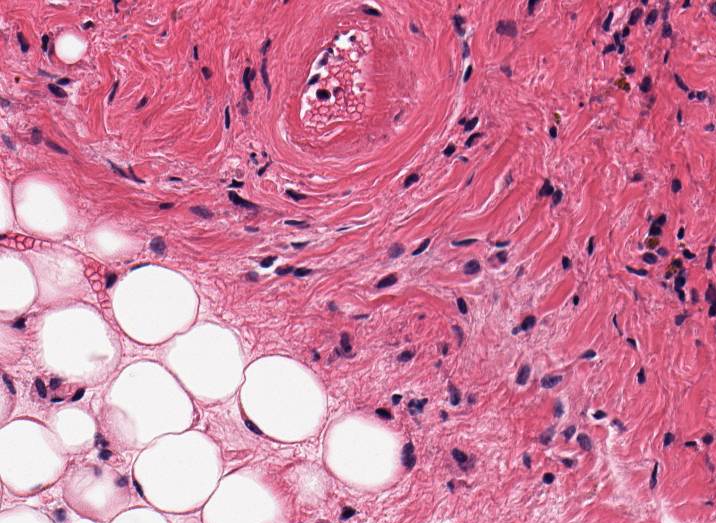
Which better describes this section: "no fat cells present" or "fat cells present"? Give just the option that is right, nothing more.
Fat cells present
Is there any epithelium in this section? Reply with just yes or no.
No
